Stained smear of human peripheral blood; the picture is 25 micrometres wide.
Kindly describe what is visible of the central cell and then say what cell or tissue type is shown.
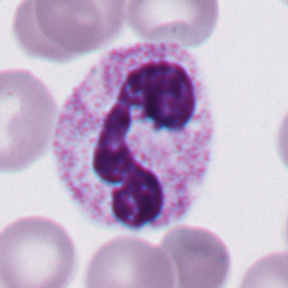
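What catches my eye first is the nuclear lobes running across the cell in a curved, S-like chain, with no nucleoli that I can see. Many small pinkish-red granules are scattered throughout the cytoplasm, and I find no vacuoles there. It is a segmented neutrophil.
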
